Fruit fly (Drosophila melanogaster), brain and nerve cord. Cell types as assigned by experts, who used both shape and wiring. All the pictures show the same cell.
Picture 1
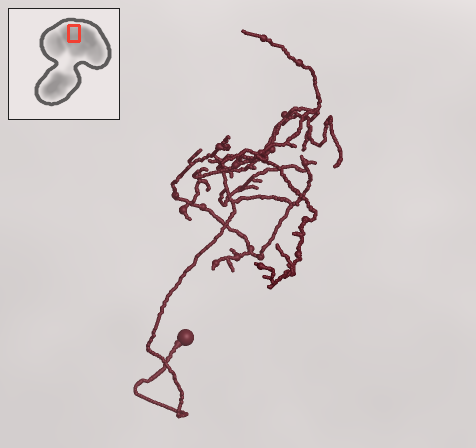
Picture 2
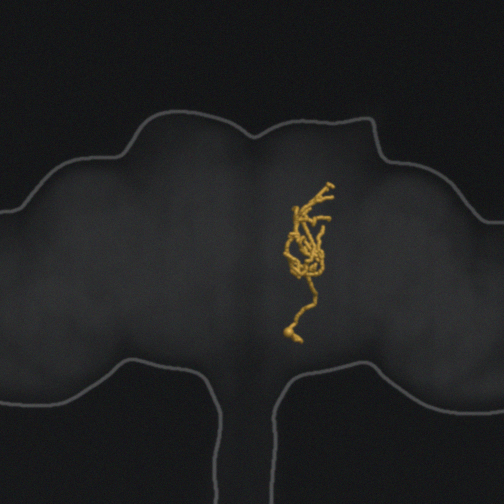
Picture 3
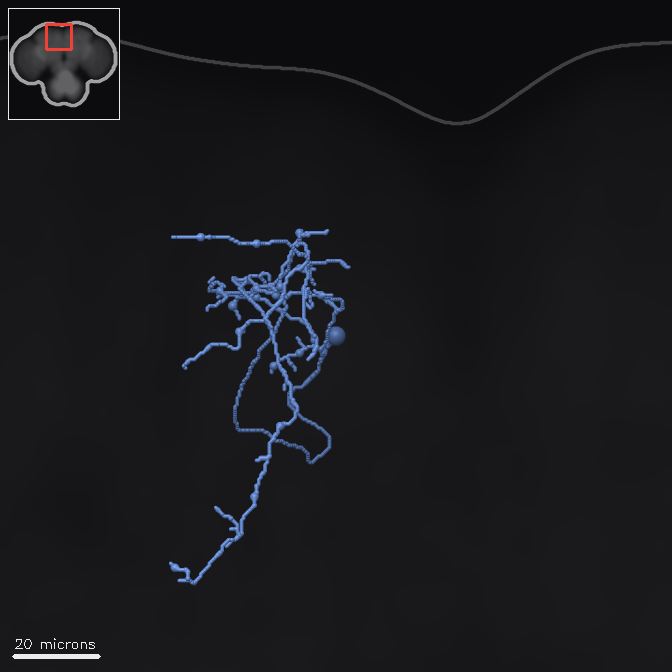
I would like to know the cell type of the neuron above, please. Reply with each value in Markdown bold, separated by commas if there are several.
**SMP409**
